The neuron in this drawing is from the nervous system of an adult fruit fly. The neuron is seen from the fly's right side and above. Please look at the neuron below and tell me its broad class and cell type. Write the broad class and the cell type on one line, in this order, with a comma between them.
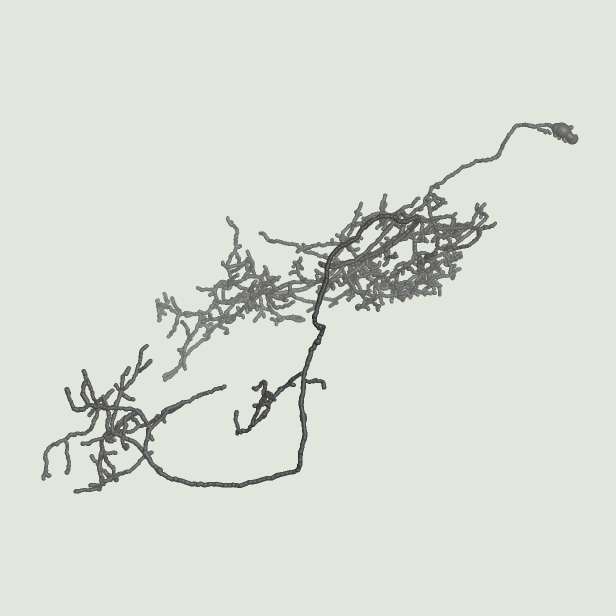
central-brain intrinsic neuron, LAL074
